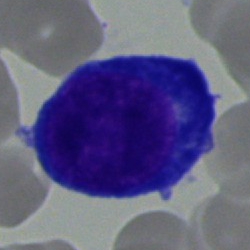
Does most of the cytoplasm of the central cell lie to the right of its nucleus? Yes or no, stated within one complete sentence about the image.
Yes, it is to the right of the nucleus that most cytoplasm lies.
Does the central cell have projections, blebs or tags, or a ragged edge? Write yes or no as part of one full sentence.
Yes, the edge of this particular cell is rough.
